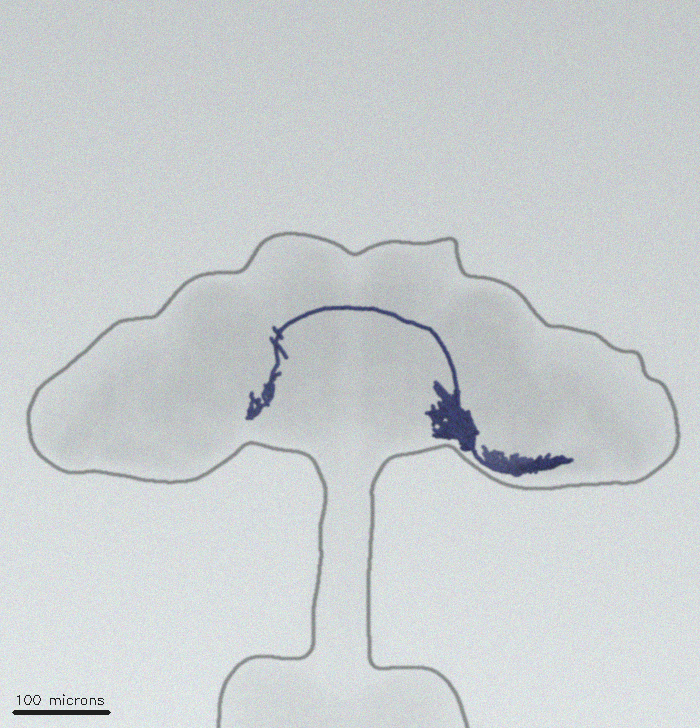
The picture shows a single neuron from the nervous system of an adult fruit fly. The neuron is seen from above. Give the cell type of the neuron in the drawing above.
Nod4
